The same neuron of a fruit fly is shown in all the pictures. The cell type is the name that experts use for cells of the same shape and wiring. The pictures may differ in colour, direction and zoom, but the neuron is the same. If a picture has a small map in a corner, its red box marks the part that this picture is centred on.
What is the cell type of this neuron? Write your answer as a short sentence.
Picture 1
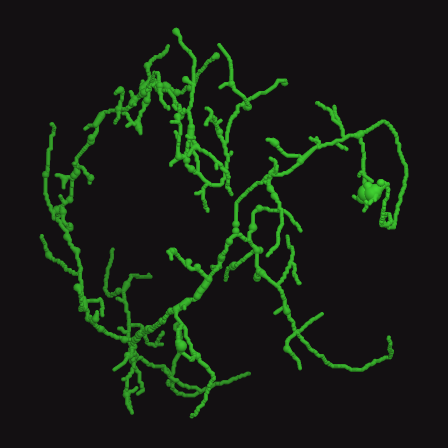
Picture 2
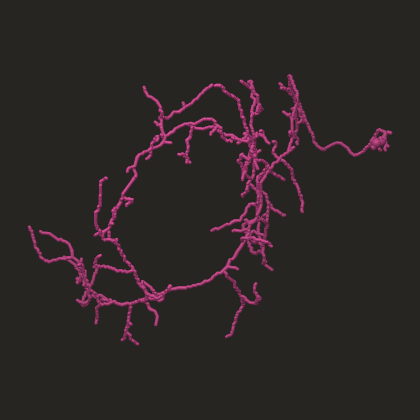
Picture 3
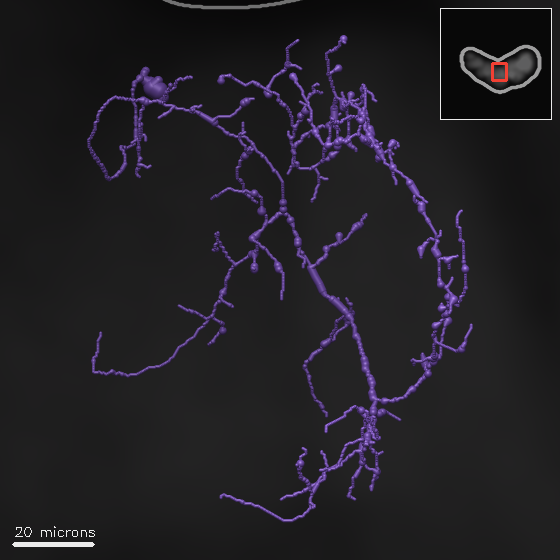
The cell type is IN03A087.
